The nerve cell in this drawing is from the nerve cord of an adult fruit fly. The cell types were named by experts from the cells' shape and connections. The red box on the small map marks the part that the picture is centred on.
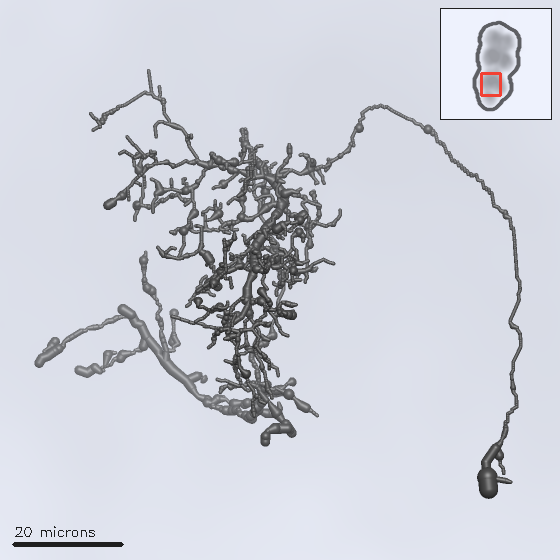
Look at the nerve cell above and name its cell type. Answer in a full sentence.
The cell type is IN14A015.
